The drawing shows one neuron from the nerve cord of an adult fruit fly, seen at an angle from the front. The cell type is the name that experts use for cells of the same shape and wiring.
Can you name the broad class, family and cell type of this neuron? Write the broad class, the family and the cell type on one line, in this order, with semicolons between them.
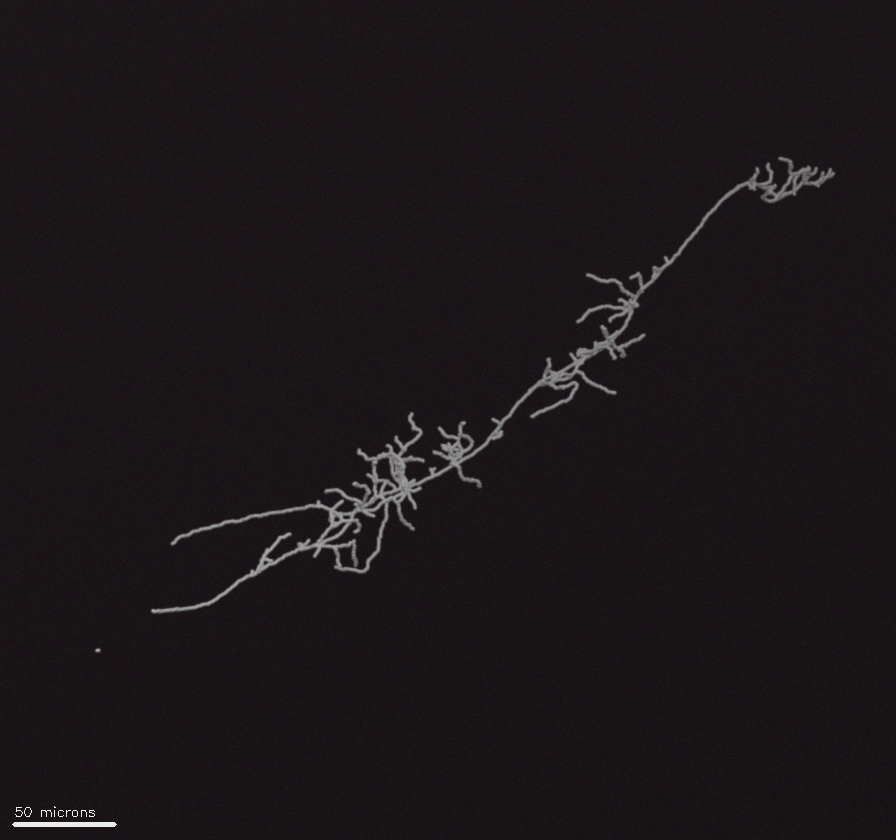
descending neuron; hemilineage SMPpv2_ventral; DNpe021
